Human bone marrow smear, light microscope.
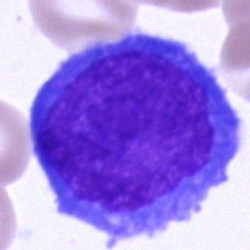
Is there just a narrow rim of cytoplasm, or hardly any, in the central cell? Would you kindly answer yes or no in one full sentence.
Yes, the cytoplasm forms only a narrow rim around its nucleus.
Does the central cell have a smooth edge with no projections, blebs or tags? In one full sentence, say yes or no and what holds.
No, this cell has a rough edge, ragged or bearing projections, blebs or tags.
